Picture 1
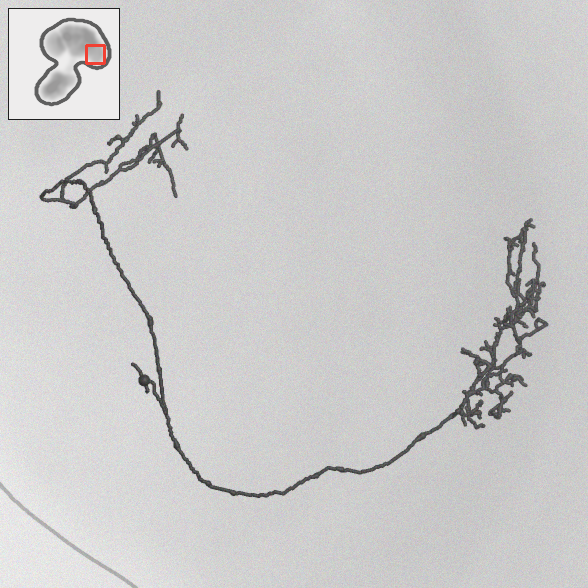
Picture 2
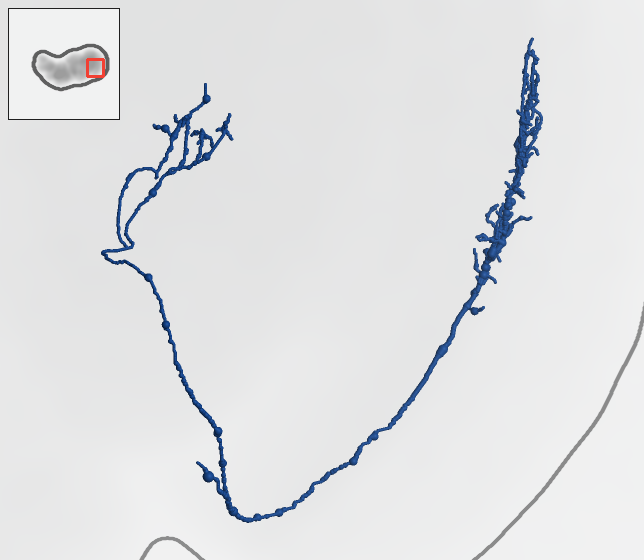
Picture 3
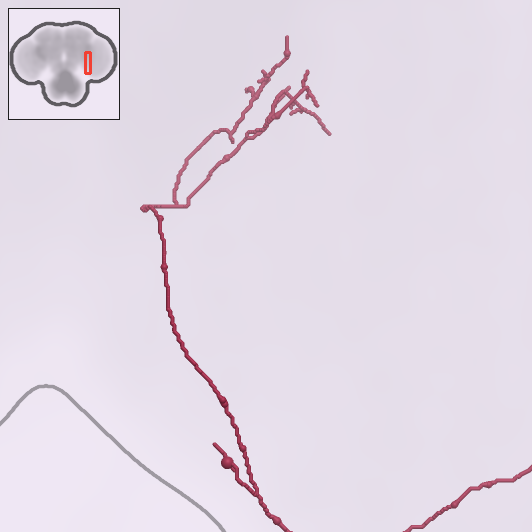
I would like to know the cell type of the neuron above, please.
MeLo4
